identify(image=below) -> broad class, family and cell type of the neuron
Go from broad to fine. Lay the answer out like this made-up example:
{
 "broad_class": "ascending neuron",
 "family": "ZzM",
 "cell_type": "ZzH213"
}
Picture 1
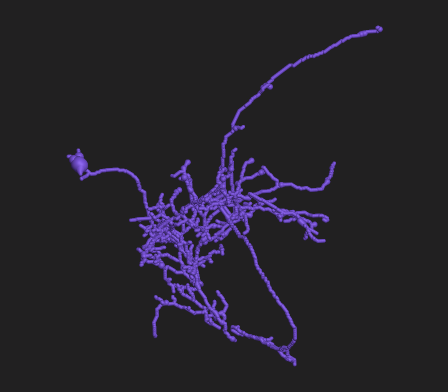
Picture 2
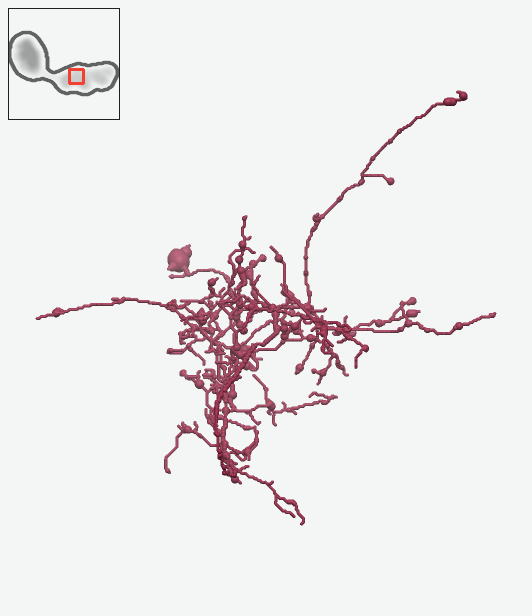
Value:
{
 "broad_class": "nerve-cord intrinsic neuron",
 "family": "hemilineage 17A",
 "cell_type": "IN17A107"
}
